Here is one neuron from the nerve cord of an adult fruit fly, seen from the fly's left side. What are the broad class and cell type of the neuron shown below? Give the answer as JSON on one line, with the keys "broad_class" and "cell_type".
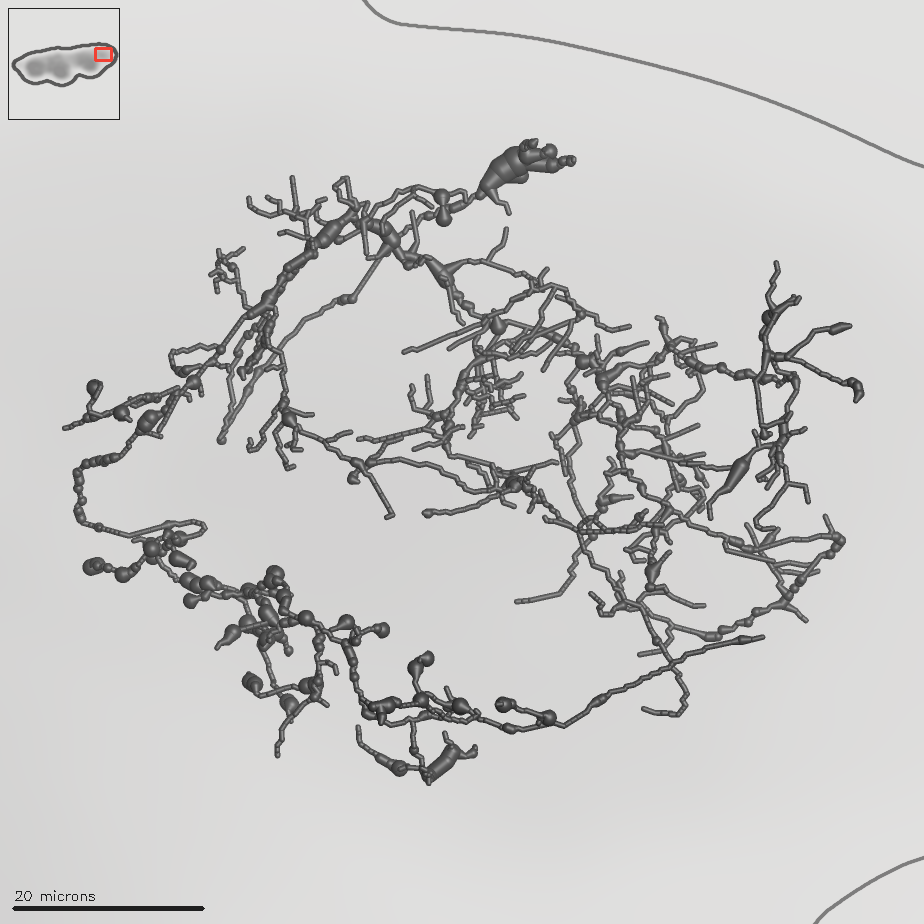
{"broad_class": "nerve-cord intrinsic neuron", "cell_type": "INXXX372"}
